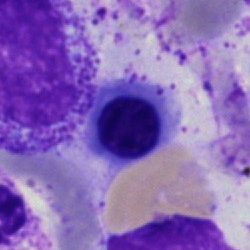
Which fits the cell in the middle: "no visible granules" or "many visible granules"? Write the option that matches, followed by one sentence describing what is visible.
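No visible granules. The cytoplasm shows no granules.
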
